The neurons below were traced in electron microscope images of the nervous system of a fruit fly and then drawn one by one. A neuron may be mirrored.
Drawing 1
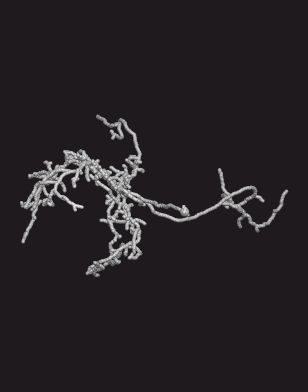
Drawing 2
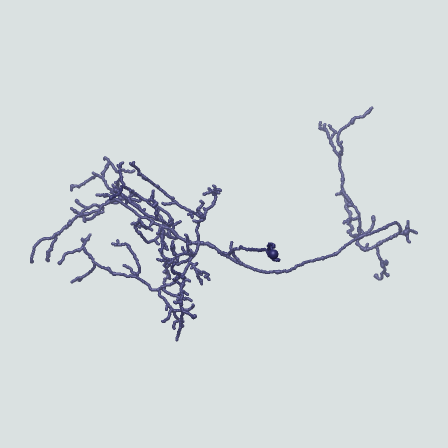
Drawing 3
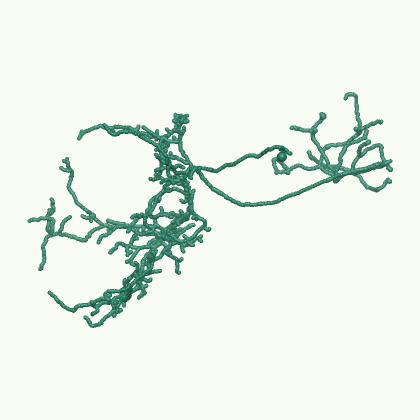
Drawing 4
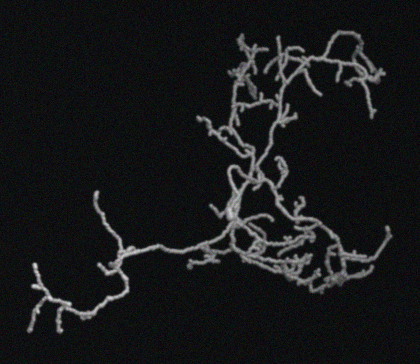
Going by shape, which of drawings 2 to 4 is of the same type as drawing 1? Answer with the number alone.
4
